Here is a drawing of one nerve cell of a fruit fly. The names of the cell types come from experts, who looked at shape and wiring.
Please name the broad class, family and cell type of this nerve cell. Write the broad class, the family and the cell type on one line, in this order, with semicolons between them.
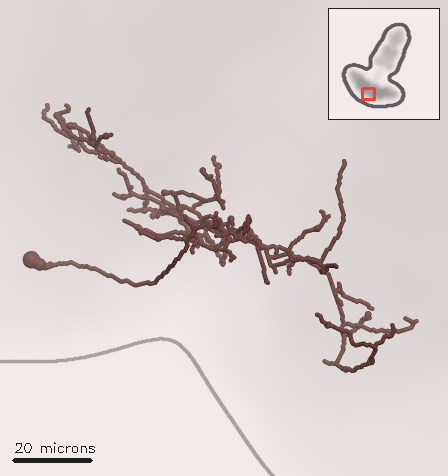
central-brain intrinsic neuron; hemilineage TRdm; GNG372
